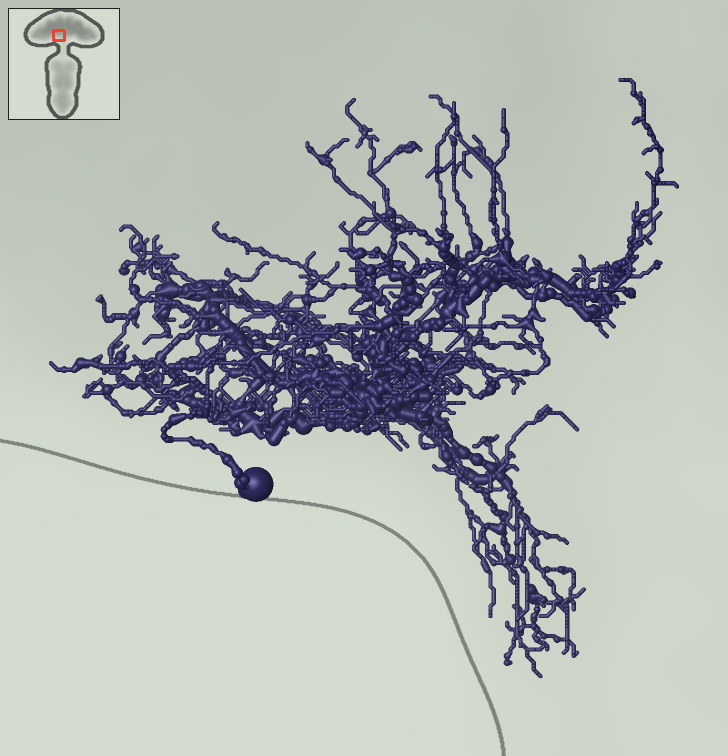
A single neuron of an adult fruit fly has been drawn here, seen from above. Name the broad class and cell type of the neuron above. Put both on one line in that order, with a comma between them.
central-brain intrinsic neuron, PS265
